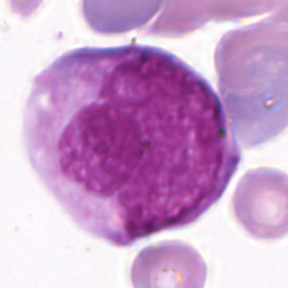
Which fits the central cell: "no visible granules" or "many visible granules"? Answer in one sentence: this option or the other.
What its cytoplasm shows is an absence of visible granules.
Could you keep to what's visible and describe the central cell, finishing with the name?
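Starting with the outline: roughly round, but straighter and more angular on the right. The nucleus fills most of the cell and lies toward the right. Its chromatin is finely stippled, purple-magenta, with no dense dark clumps. On the left, the pale lilac cytoplasm forms its widest band. What I'm looking at is an atypical promyelocyte.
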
